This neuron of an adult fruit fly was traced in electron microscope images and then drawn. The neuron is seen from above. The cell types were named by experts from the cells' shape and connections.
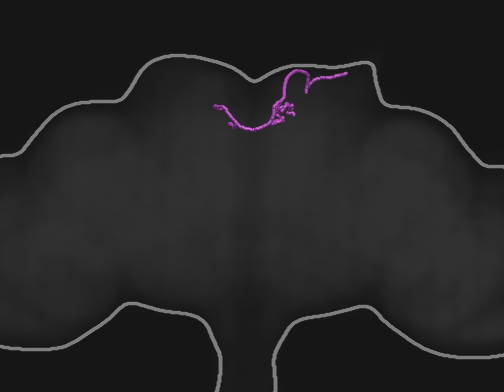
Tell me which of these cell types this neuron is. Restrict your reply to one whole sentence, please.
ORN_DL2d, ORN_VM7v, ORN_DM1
To the cell type ORN_DM1 belongs this neuron.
